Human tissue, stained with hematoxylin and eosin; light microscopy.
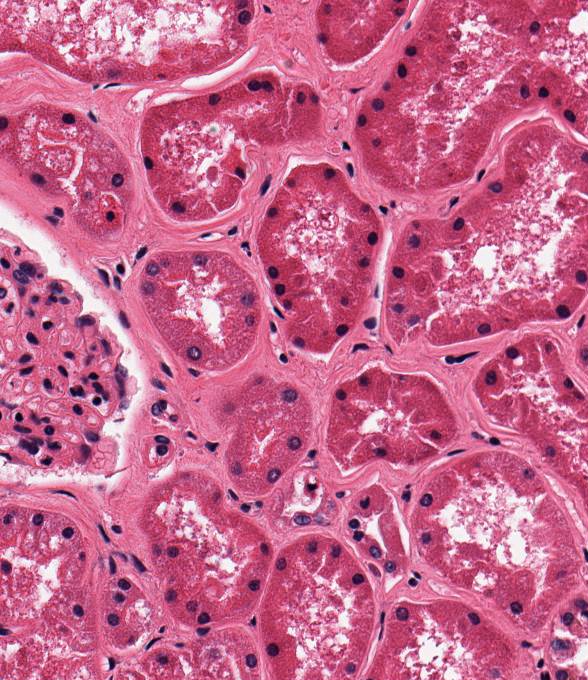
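Renal cortex: closely packed tubules, cut in round to oval cross-section, fill most of the field. Each is lined by a single layer of cells with abundant deep pink granular cytoplasm, their round dark nuclei lying toward the outer, basal side. Thin bands of pale pink fibrous stroma between tubules carry scattered elongated dark nuclei.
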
